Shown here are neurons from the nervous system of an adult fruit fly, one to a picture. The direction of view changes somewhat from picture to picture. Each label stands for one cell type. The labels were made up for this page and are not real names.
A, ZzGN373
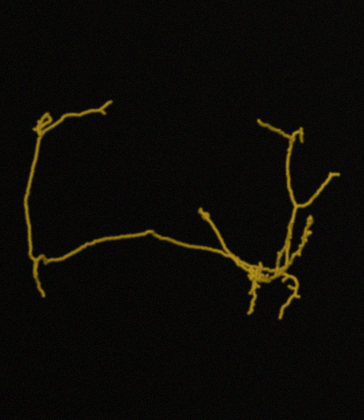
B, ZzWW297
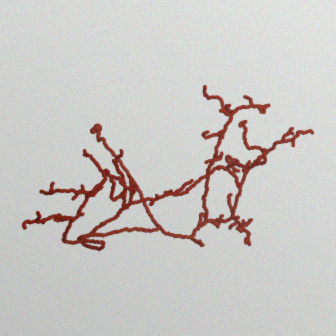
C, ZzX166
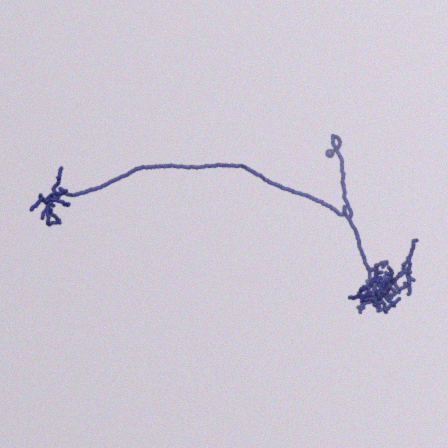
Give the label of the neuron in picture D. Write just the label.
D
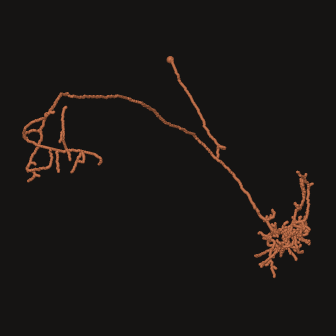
ZzX166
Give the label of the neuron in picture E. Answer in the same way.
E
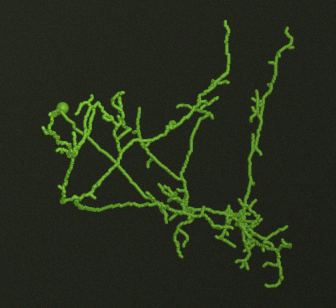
ZzWW297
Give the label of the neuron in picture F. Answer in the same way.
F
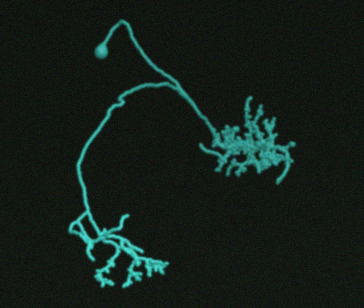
ZzX166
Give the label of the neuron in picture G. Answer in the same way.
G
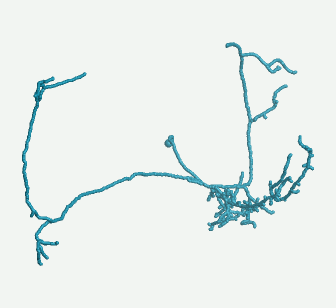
ZzGN373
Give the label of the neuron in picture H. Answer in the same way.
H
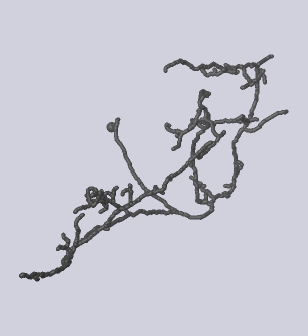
ZzWW297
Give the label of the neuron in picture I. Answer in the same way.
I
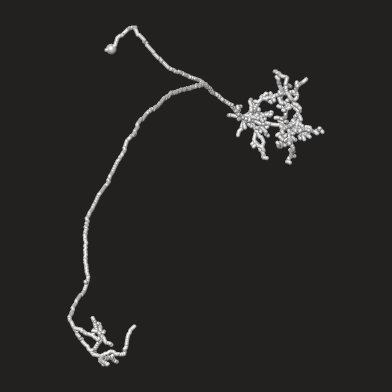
ZzX166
